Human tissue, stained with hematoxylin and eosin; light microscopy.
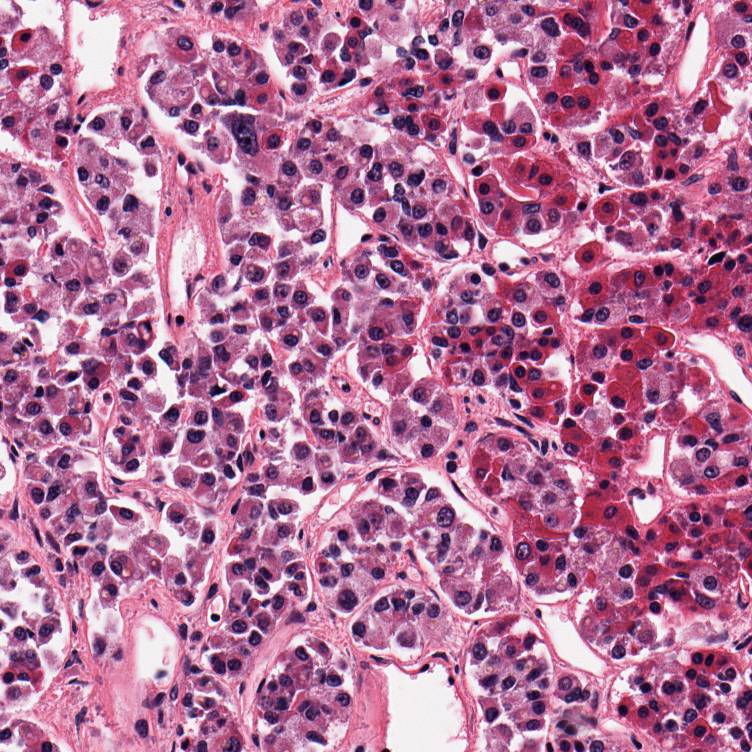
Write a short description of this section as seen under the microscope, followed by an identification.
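Cells arranged in rounded nests throughout the field, divided by thin fibrovascular septa. Mostly polygonal, with moderate to abundant finely granular purple-pink cytoplasm. Nuclei mainly round to oval, not spindle-shaped. Cells with intensely red cytoplasm clustered chiefly in right half. This is pituitary.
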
